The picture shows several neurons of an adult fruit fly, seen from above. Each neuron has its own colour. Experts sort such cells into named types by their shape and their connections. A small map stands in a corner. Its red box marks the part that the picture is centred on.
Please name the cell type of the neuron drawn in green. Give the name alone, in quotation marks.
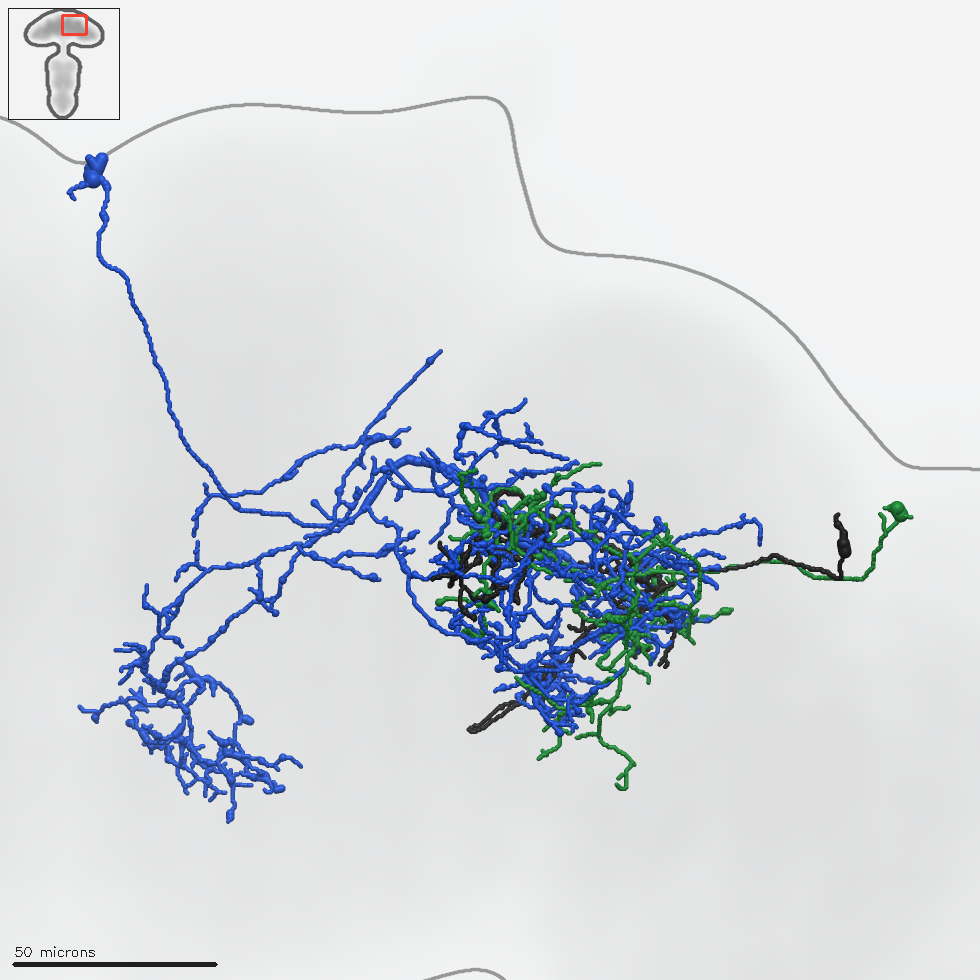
"LHAD1f4"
